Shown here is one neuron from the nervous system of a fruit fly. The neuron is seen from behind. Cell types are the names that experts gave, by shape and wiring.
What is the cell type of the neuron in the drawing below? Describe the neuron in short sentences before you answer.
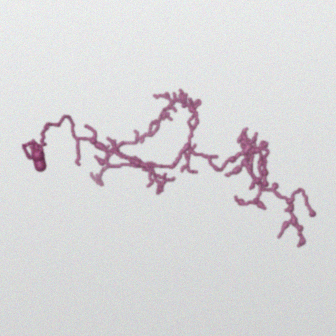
The cell body is on the left of the picture. The picture shows dozens of branch ends. This is a nerve-cord intrinsic neuron. It is of cell type INXXX443.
